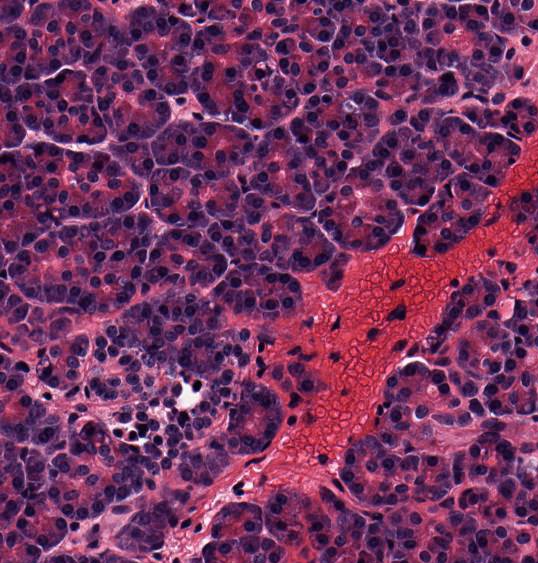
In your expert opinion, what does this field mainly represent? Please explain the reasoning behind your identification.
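Exocrine pancreas fills most of this field as closely packed small rounded clusters of epithelial cells, the acini.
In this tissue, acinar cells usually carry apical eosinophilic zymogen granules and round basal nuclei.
Here the cytoplasm toward each acinus's centre stains deep pink-red, and the nuclei are round, dark and fairly uniform.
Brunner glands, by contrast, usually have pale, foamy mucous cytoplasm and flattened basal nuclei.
A broad band of tightly packed red blood cells crosses diagonally from the upper right edge toward the lower centre.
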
